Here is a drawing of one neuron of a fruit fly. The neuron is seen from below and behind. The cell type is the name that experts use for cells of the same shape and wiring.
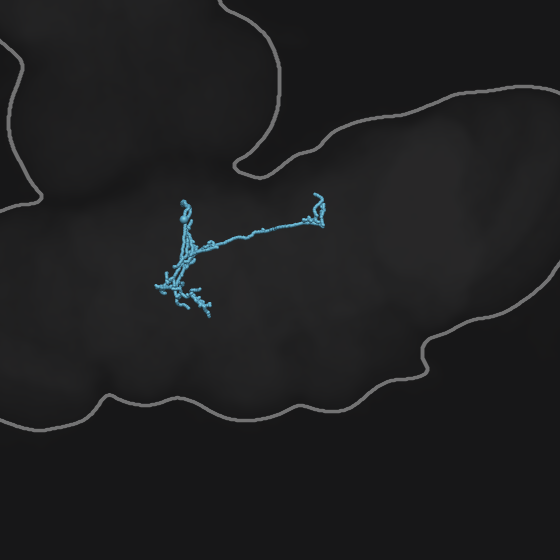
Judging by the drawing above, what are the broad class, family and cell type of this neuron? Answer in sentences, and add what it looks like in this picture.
This is a central-brain intrinsic neuron. Its family is hemilineage DM6_ventral. The cell type is CB2205. In this view it is wider than it is tall.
